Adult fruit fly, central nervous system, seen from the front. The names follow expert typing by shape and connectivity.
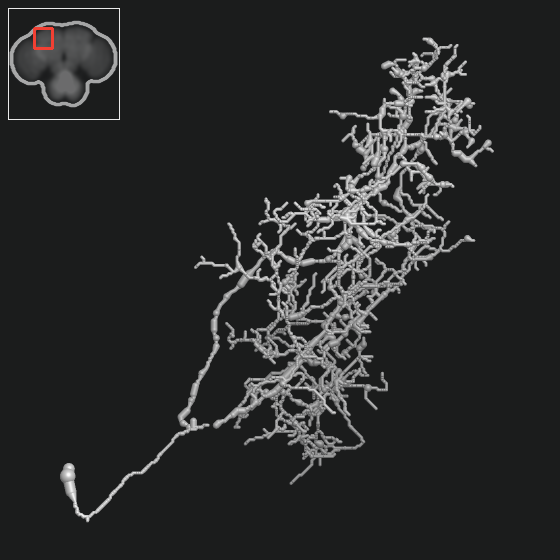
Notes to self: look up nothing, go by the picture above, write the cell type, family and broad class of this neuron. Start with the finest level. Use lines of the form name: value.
cell type: LHAV2o1
family: LHAV
broad class: central-brain intrinsic neuron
